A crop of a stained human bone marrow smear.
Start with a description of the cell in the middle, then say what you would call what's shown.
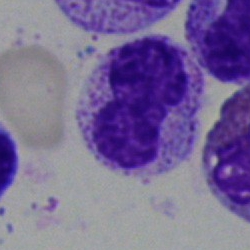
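A round, smooth outline bounds this cell. Its chromatin stains dark purple and is coarsely clumped, and the nucleus shows no visible nucleoli. The cell is a band neutrophil.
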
